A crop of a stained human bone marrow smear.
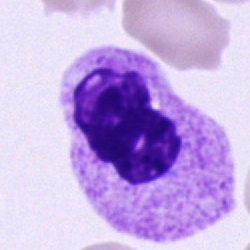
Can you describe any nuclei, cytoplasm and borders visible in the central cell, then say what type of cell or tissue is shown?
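Look first at the outline, irregular and bulging outward toward the lower right. Dense, dark purple chromatin is broken by a few small pale clefts. The abundant pale lilac cytoplasm holds fine, dust-like purple granules, evenly scattered. This is a segmented neutrophil.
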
